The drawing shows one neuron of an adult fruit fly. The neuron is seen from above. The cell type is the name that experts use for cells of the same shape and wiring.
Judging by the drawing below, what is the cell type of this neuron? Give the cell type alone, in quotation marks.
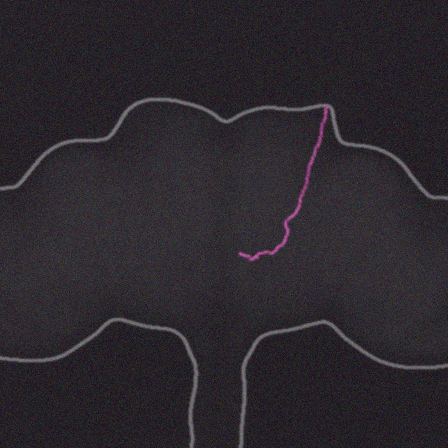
"JO-ED2_a"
